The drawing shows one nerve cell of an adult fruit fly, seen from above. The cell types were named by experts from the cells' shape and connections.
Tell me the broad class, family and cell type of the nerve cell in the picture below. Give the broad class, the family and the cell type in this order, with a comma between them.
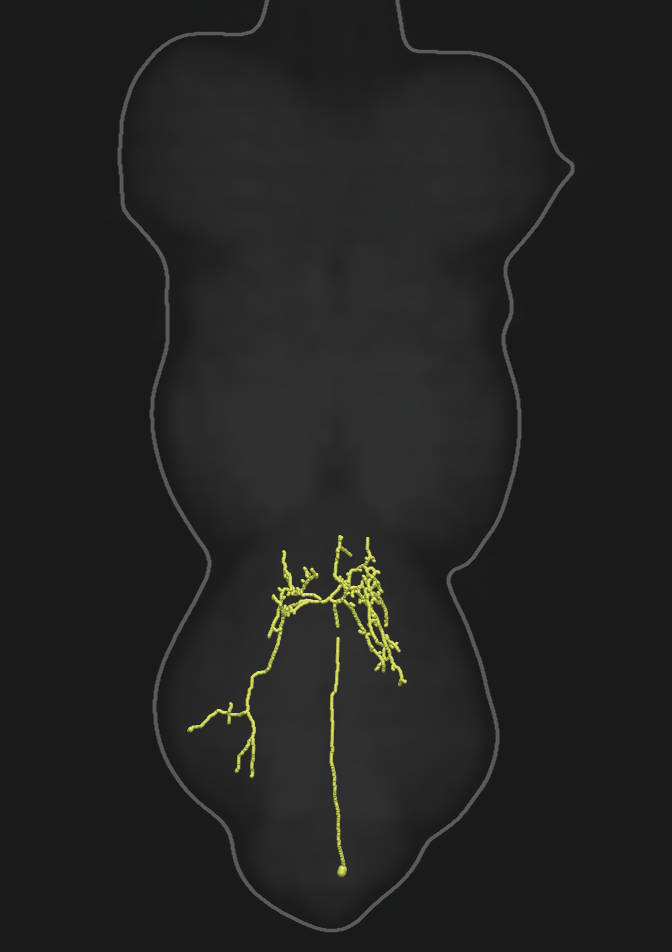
nerve-cord intrinsic neuron, hemilineage 12B, IN12B066_c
